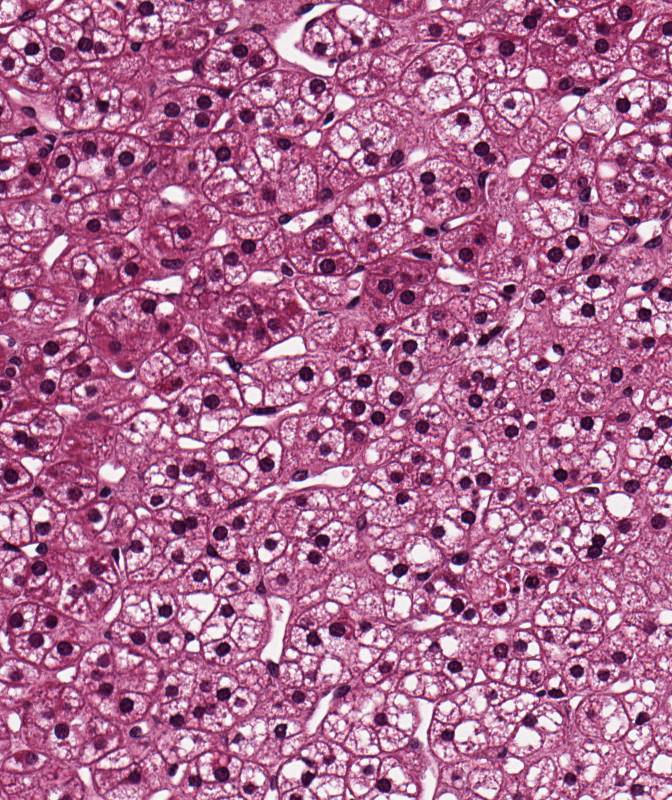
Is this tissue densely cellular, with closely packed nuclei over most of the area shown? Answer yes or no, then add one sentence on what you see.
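Yes. Polygonal cells fill the whole field in closely packed cords and nests separated by narrow slit-like spaces.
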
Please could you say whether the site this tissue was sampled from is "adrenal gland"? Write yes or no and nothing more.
yes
